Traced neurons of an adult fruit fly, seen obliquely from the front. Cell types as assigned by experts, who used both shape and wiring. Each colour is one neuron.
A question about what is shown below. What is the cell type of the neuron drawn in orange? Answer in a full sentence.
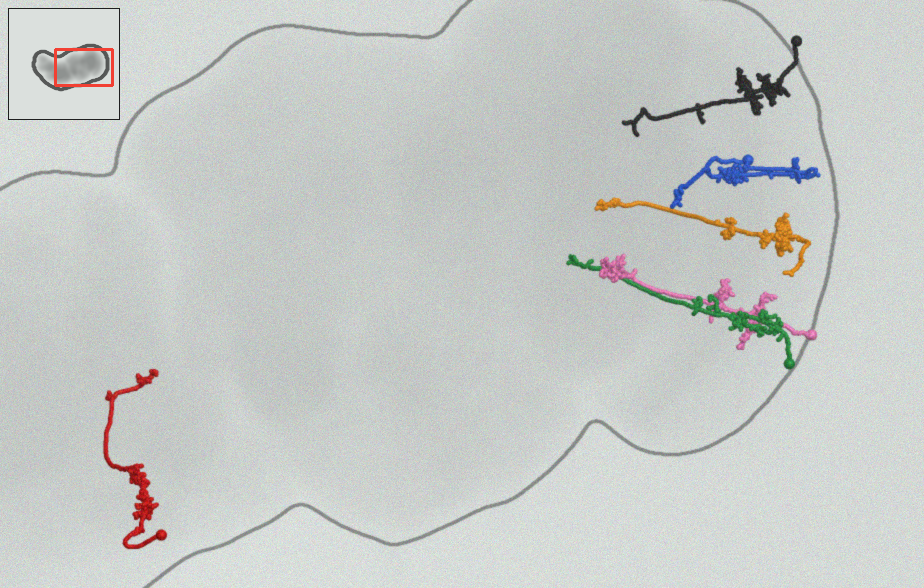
The cell type is Tm4.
